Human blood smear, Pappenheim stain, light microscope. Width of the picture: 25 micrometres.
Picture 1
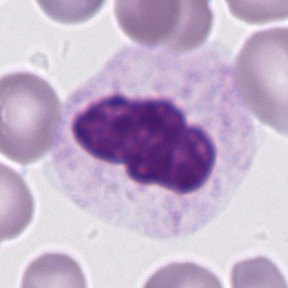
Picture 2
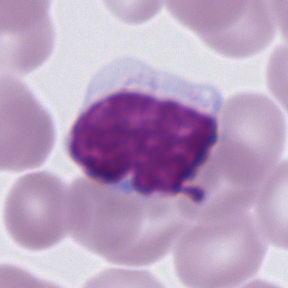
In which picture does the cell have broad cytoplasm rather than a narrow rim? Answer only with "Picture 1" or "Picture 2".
Picture 1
